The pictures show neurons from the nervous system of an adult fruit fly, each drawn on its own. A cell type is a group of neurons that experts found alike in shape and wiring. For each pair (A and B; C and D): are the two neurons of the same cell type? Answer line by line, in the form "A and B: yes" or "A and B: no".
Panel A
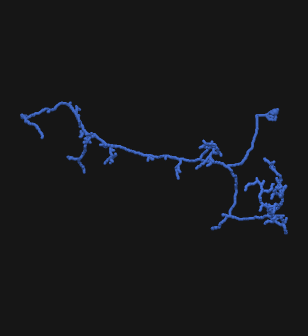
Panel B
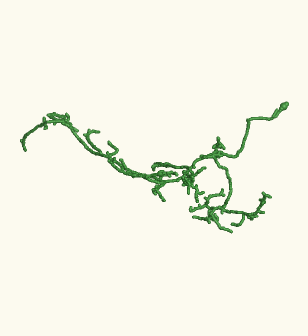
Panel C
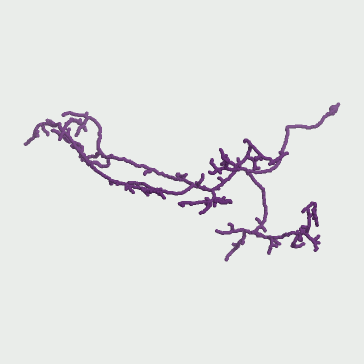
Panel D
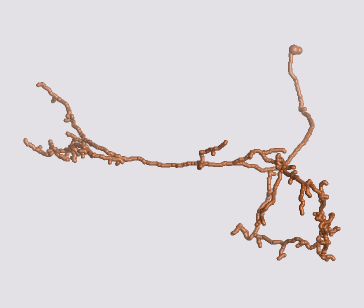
A and B: no
C and D: no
